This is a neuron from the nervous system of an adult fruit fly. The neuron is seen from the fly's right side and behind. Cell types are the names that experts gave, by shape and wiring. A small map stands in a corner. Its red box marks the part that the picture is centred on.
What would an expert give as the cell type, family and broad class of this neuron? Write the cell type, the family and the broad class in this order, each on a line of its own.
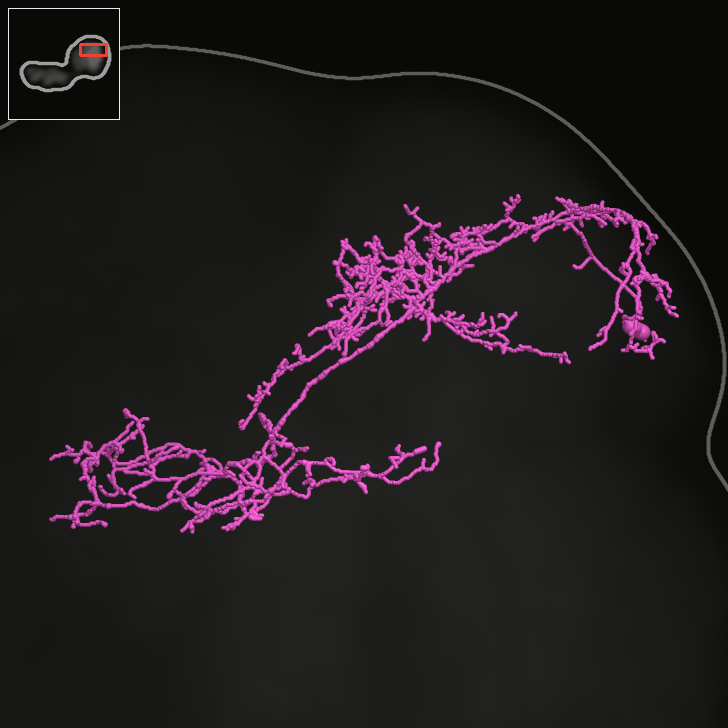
SMP158
hemilineage SMPad2
central-brain intrinsic neuron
